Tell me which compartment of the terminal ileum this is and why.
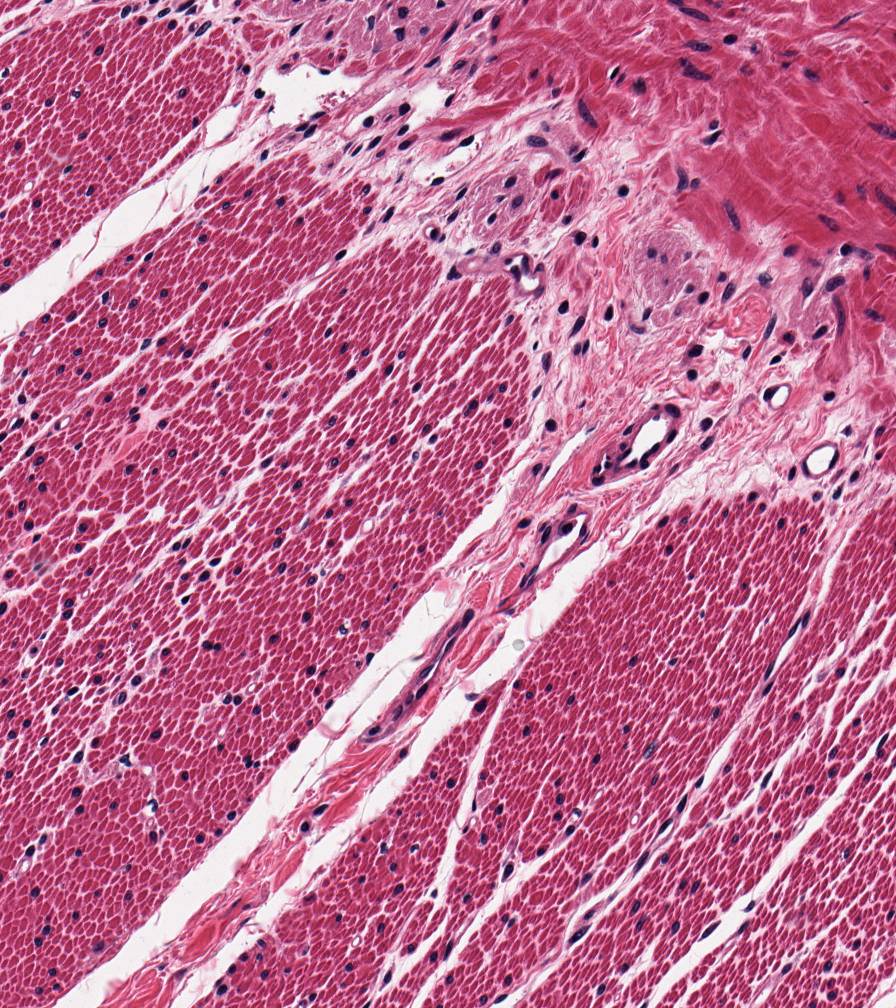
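First point: this is smooth muscle. Second: most bundles are cross-cut, their small pink cells closely packed, dark round nuclei scattered among them. Third: upper right, the muscle runs lengthwise, with cigar-shaped nuclei.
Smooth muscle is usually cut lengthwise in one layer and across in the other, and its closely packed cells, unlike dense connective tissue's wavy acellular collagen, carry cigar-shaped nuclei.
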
